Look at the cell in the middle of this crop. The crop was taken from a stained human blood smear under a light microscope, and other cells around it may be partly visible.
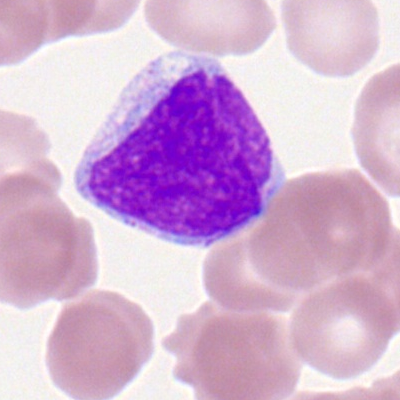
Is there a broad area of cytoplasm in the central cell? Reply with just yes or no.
No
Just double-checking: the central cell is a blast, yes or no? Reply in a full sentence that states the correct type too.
Yes, the cell in the center of the field is a blast.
